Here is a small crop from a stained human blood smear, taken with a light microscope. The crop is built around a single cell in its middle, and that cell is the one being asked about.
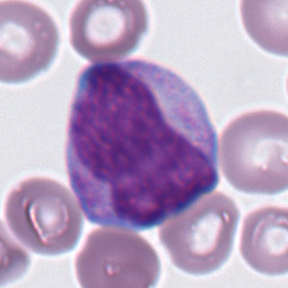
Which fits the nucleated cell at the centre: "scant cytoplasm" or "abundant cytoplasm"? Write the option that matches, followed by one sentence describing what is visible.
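Scant cytoplasm. The nucleus fills most of the cell.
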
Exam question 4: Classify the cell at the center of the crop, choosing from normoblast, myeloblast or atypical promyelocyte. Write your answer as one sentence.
The cell centered in this field of view is an atypical promyelocyte.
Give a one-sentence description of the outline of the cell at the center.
Its outline is smooth, with no projections anywhere along the edge.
